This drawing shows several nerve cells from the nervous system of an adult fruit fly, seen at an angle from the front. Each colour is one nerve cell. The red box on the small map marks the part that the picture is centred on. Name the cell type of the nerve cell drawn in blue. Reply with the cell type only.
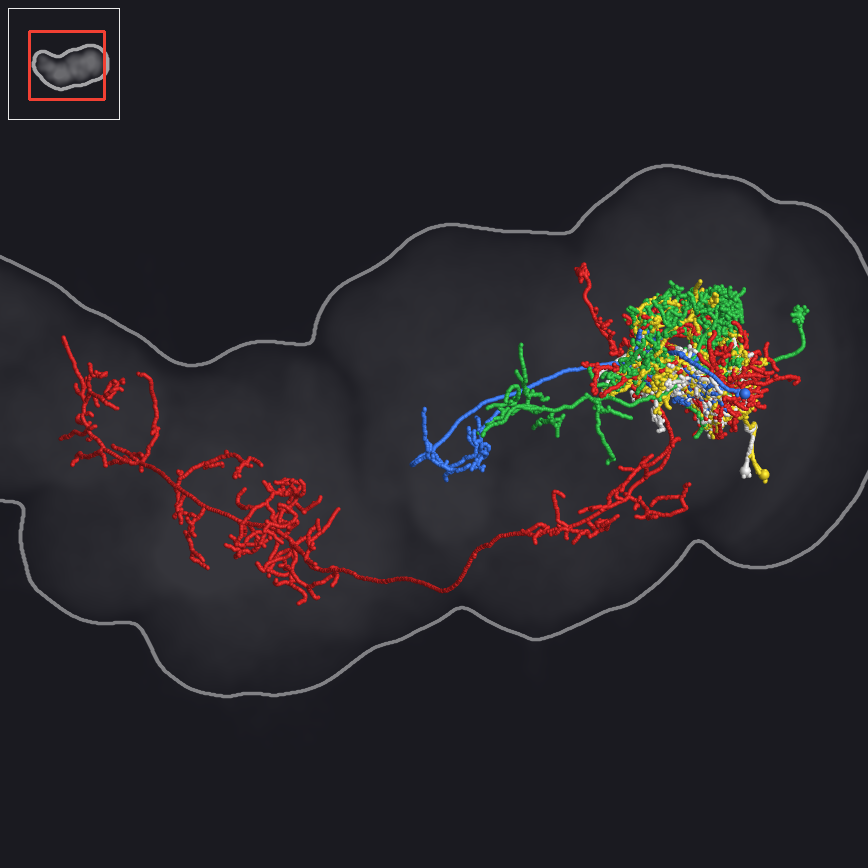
PVLP034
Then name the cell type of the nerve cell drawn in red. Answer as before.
DNpe056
